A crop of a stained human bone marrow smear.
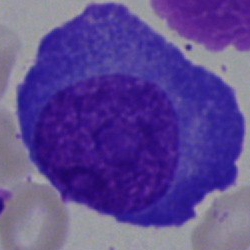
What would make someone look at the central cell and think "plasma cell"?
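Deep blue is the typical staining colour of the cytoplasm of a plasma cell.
In this plasma cell the cytoplasm is abundant and stains deep blue, which goes with that. A paler zone lies in the cytoplasm just to the right of the nucleus. No distinct nucleolus stands out within the nucleus. The outline is irregular, with small bumps along its edge.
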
